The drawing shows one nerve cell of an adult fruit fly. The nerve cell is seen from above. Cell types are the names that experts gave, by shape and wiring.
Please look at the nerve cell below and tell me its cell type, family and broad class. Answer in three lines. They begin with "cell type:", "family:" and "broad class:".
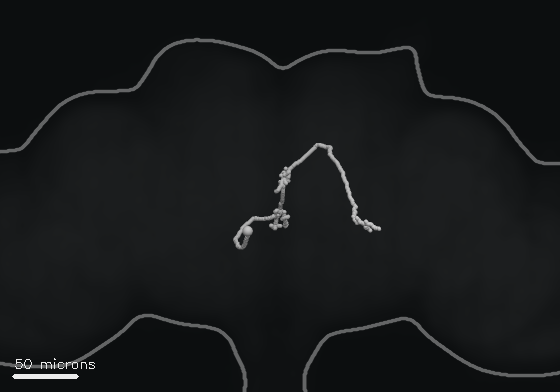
cell type: FS4A
family: class CX
broad class: central-brain intrinsic neuron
